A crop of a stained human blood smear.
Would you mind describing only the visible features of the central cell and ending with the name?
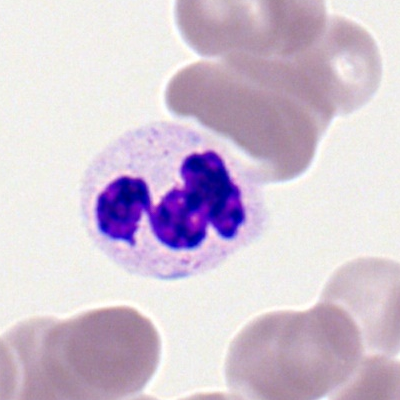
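At the far left, one lobe joins the rest of the nucleus by a narrow bridge. Nucleoli are not visible. Fine, faint pinkish-violet granules lie in the cytoplasm, and there are no vacuoles. Segmented neutrophil is the name of this cell.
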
